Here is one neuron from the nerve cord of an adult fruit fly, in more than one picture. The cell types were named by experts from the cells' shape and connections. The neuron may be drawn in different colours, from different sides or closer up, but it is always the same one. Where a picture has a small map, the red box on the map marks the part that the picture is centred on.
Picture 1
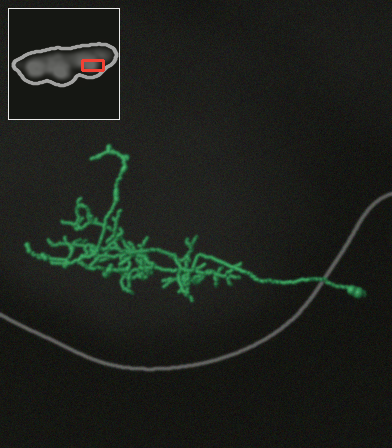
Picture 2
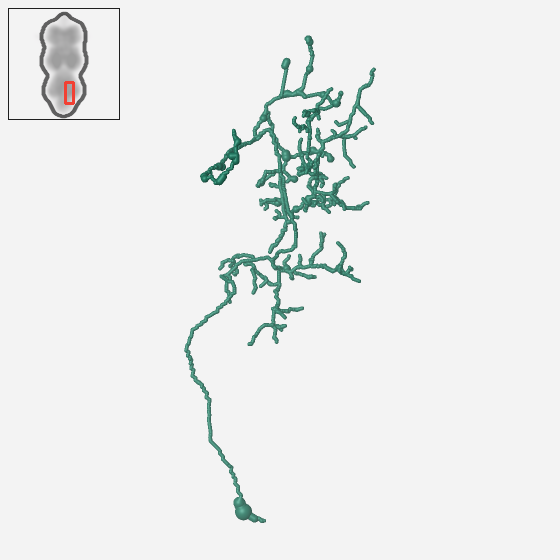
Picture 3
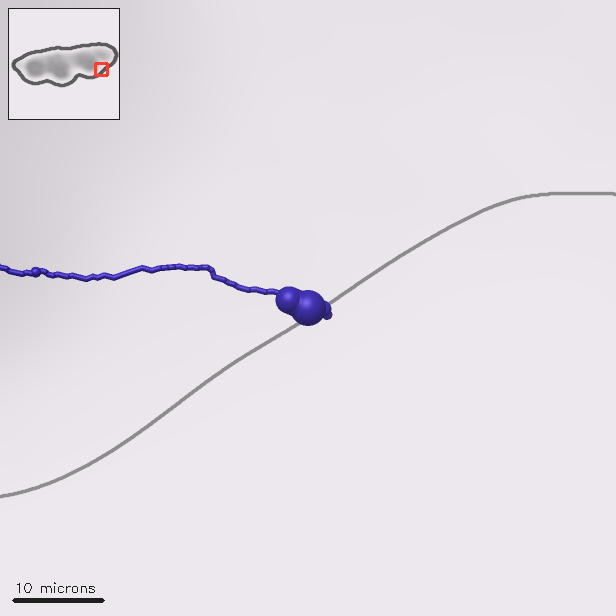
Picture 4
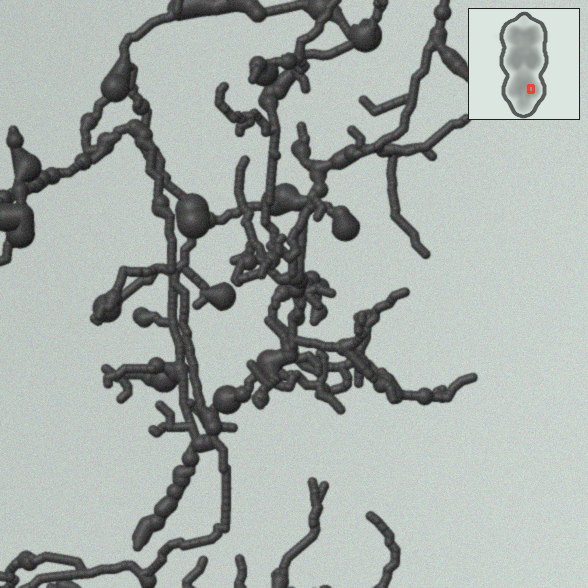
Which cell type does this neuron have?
IN01B068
